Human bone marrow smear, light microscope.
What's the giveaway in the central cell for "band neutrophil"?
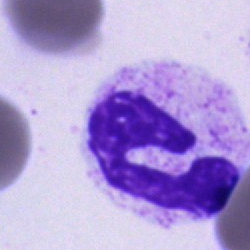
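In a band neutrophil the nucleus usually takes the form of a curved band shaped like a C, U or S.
The nucleus here is a single curved band bent into a C that opens to the right, which fits that description.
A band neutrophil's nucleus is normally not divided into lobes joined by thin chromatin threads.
Likewise, this nucleus is not split into separate lobes linked by thin strands. The cytoplasm is abundant and pale pinkish-lilac, with fine lilac granules scattered through it.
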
